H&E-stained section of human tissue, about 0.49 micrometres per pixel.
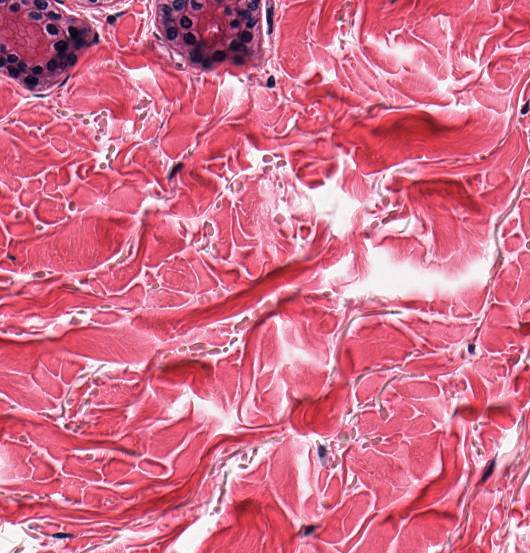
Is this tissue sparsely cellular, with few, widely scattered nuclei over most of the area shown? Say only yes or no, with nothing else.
Yes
